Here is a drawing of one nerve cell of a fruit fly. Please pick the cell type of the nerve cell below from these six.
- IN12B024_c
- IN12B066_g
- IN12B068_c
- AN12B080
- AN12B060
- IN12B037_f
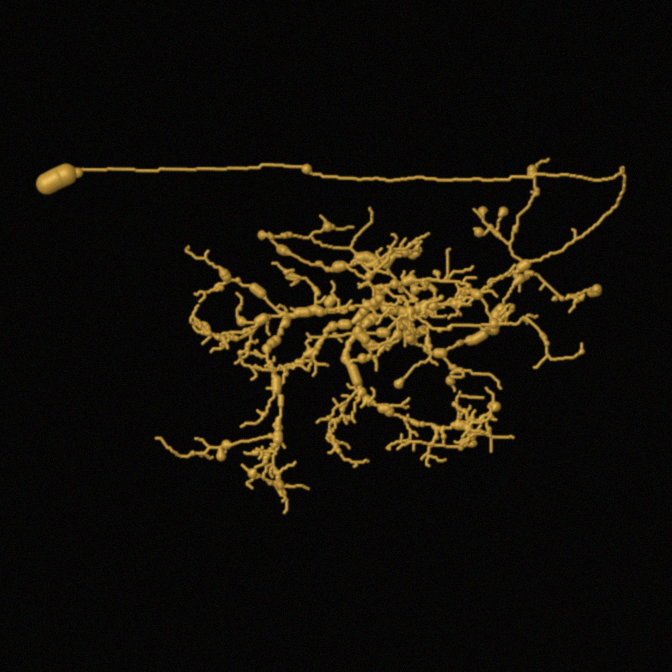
IN12B037_f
